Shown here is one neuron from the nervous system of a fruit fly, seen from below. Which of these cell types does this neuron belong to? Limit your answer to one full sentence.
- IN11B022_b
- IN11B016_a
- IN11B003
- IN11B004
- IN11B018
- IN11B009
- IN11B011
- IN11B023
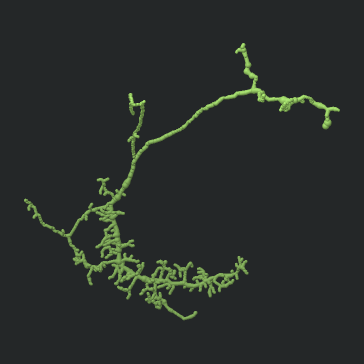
The neuron is categorized under cell type IN11B003.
